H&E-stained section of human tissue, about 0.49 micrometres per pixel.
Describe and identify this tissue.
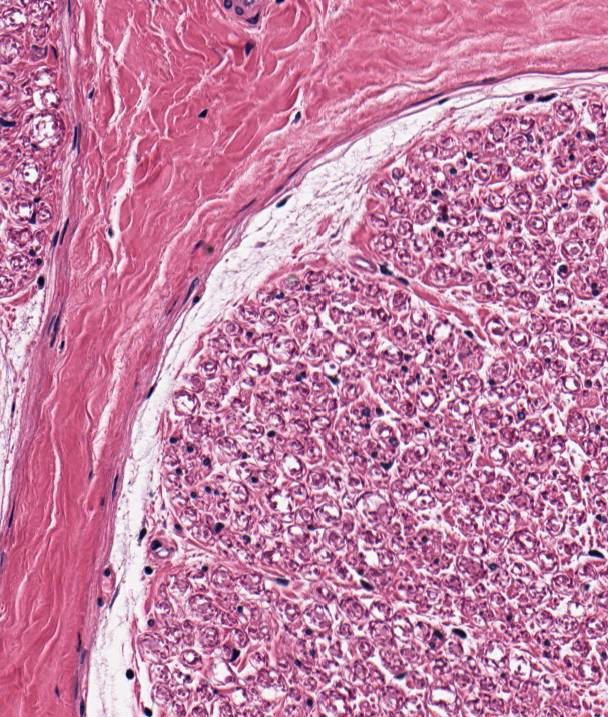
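A large nerve-fibre bundle fills the right and lower field; a second bundle's edge shows upper left. Its cross-cut fibres are small, closely packed round profiles. Sparse dark oval to elongated nuclei lie between. Flattened cells with elongated dark nuclei thinly wrap its edge. Tibial nerve.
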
